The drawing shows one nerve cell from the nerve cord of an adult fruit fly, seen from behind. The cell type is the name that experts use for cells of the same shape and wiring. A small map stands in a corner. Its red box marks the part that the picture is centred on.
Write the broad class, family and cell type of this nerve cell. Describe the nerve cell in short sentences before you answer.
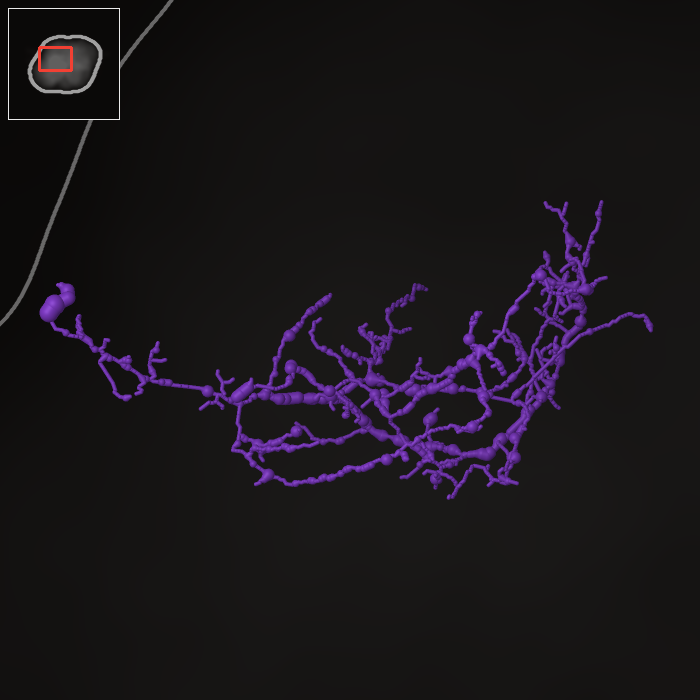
The picture shows dozens of branch ends. As drawn here it is wider than it is tall. This is a nerve-cord intrinsic neuron. Its family is hemilineage 20A.22A. Its cell type is IN20A.22A062.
